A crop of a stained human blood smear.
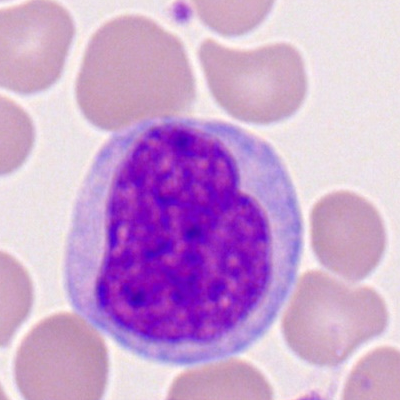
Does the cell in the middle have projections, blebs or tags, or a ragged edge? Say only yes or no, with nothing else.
No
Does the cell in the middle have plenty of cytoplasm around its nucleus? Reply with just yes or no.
No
